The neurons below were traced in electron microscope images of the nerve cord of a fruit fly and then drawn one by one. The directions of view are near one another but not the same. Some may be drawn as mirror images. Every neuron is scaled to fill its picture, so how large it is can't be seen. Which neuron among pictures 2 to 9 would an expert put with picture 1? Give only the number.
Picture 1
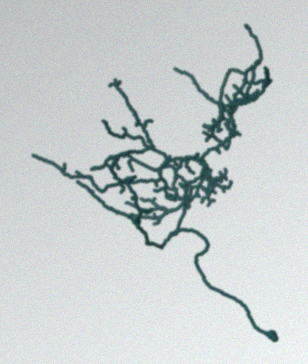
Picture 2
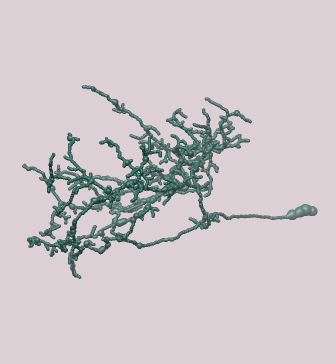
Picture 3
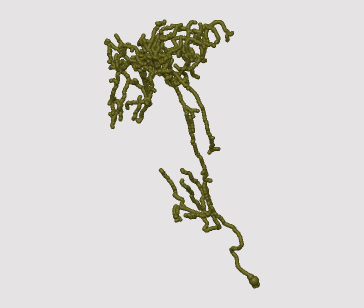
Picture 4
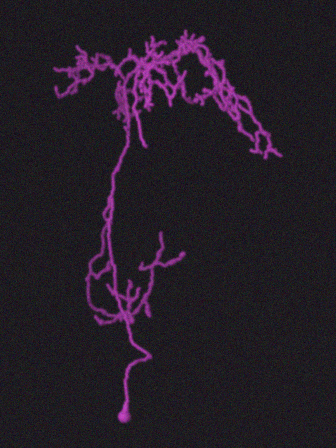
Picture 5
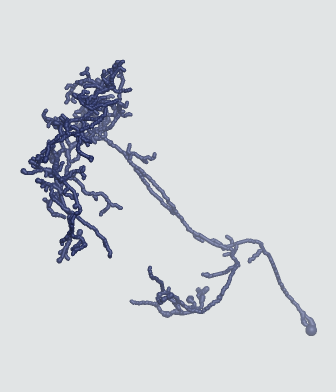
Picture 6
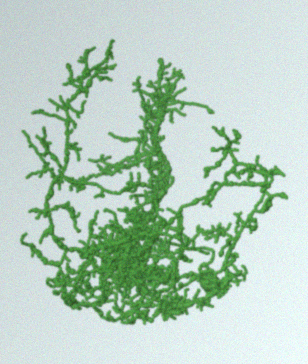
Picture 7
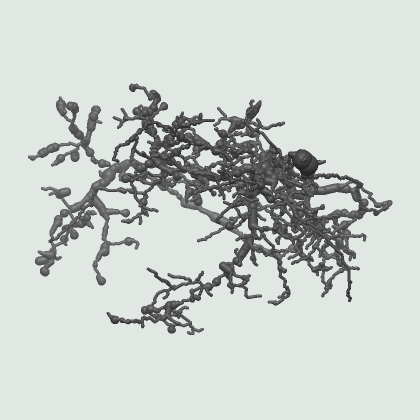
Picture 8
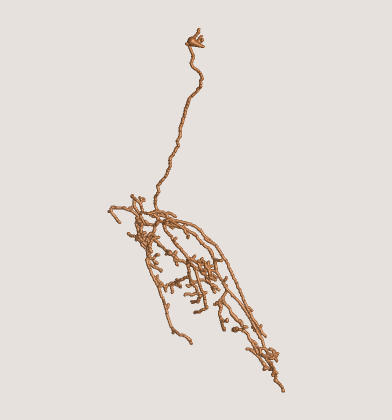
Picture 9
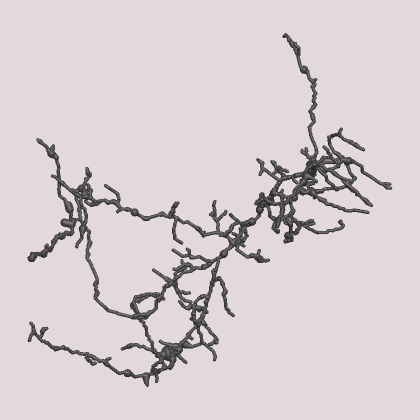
9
